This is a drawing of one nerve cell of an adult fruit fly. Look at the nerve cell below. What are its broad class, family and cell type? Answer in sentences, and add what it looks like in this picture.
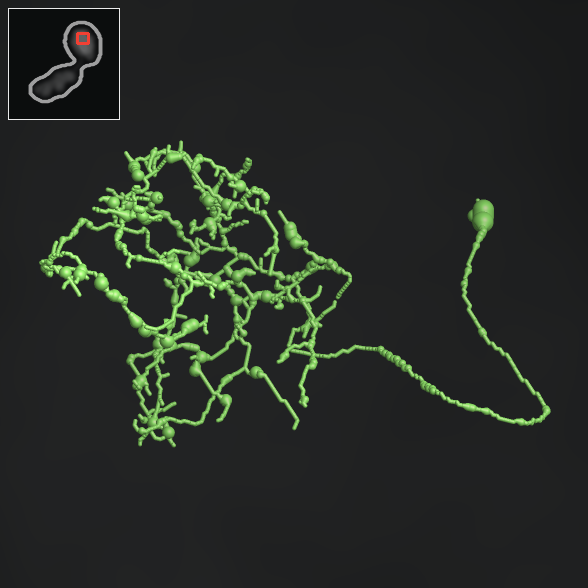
It is a central-brain intrinsic neuron. The family is hemilineage LHl4_dorsal. Its cell type is CB1509. Dozens of branch ends can be seen. In this view it is wider than it is tall.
